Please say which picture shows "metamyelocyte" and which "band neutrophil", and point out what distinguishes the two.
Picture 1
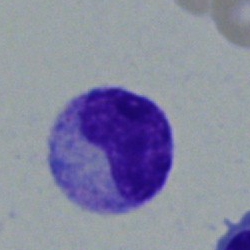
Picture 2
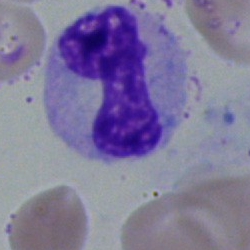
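Picture 1 shows the metamyelocyte; picture 2 shows the band neutrophil. Both cells have a round, smooth outline, and in both the chromatin stains dark purple. In the metamyelocyte the chromatin appears densely packed, whereas in the band neutrophil it is coarsely clumped.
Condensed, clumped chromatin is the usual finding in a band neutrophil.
The nucleus of the metamyelocyte lies off-centre toward the right side and occupies more than half of the cell. Its cytoplasm is pale lilac-grey, and the cell surface bears no projections. In the band neutrophil, no nucleoli are visible in the nucleus, and the cytoplasm contains no vacuoles. Red cells lie near the corners of that picture without overlapping the cell.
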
